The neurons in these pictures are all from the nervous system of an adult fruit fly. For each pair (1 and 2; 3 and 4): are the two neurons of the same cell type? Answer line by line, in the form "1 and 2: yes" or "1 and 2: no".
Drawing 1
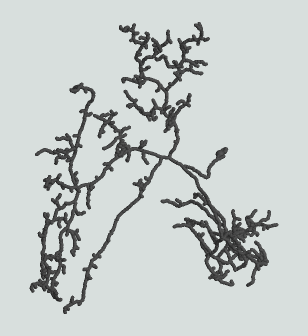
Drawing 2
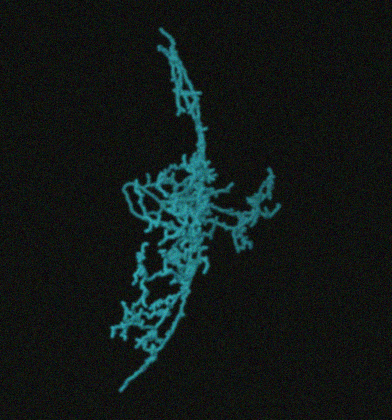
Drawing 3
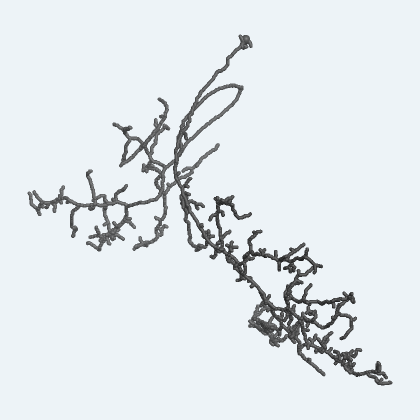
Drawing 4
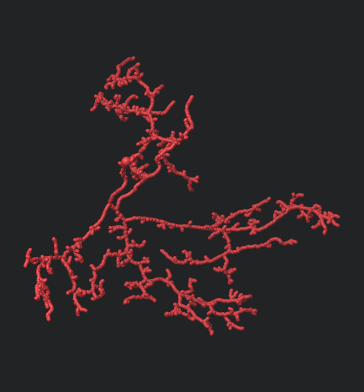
1 and 2: yes
3 and 4: no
